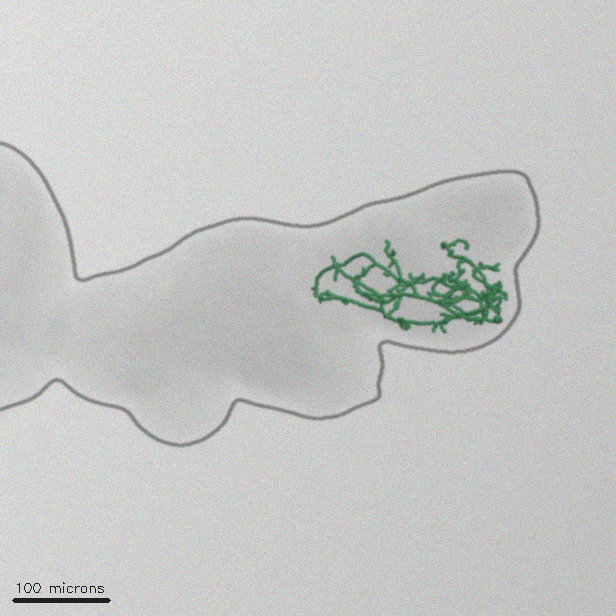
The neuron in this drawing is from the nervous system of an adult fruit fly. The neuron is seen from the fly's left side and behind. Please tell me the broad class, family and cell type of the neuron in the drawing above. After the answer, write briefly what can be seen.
Its broad class is nerve-cord intrinsic neuron. The family is hemilineage 04B. It is of cell type IN04B022. The cell body can be seen on the right of the picture. By the scale bar it is about 200 microns wide in this view.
